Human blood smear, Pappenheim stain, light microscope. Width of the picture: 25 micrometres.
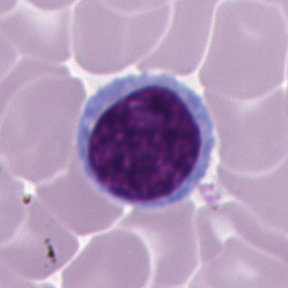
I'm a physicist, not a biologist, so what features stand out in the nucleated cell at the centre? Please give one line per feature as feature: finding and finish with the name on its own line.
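Cell size: about 12 micrometres across
Nucleus size: about 10 micrometres across
Nuclear outline: round, with no notch or indentation
Nuclear share: about 70% of the cell's area
Chromatin: coarse, clumped into dark purple patches
Cytoplasm: thin rim all the way around the nucleus
Vacuoles: none in the cytoplasm
Name: typical lymphocyte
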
